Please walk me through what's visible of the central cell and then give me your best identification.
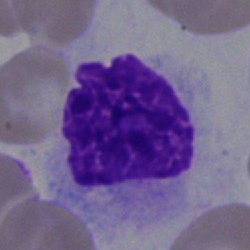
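Look first at the chromatin: it is dark purple, gathered into coarse patches with paler streaks running between them. Now the cytoplasm, a pale greyish-blue. Notice that its band is wider below the nucleus than above it. If you look closely, fine, faint purple specks are scattered through it. This is a hairy cell.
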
